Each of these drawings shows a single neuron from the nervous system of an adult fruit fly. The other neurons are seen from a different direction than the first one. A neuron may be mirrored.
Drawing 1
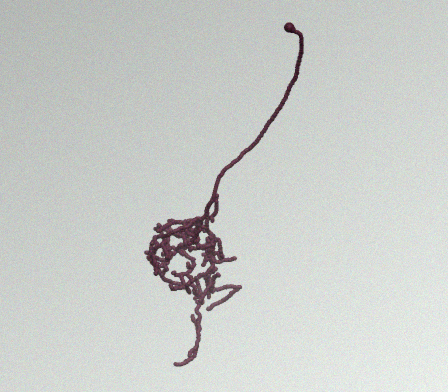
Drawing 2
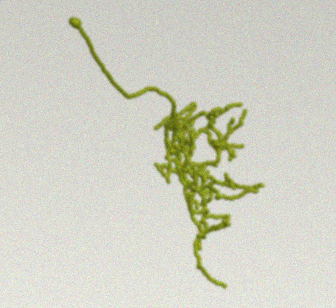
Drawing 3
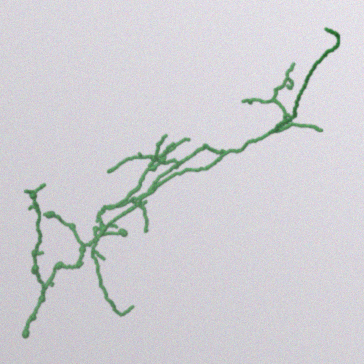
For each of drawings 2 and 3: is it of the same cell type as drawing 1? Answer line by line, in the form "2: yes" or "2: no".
2: yes
3: no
